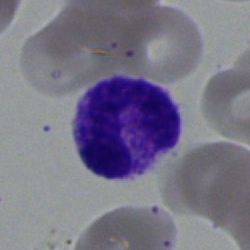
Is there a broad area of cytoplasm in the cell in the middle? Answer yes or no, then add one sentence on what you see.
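No. The dark purple nucleus fills almost the whole cell.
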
